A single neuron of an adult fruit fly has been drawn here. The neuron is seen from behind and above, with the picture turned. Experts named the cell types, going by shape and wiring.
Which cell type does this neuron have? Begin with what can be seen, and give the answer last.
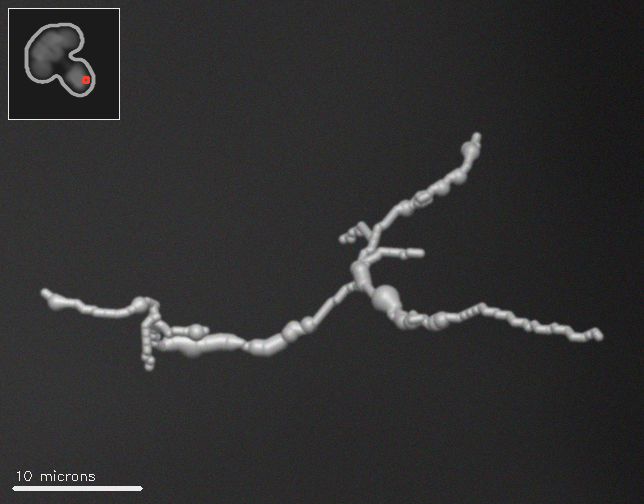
The drawing shows no cell body. By the scale bar it is about 45 microns wide in this view. There are a dozen or fewer branch ends. Its broad class is sensory neuron entering the nerve cord. The cell type is SNta38.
